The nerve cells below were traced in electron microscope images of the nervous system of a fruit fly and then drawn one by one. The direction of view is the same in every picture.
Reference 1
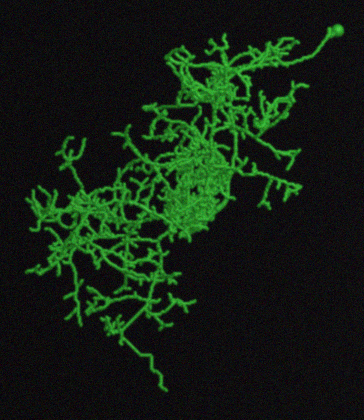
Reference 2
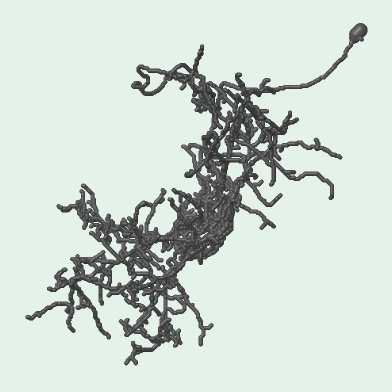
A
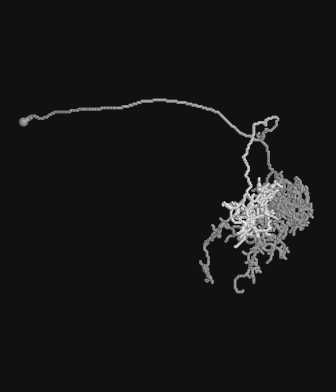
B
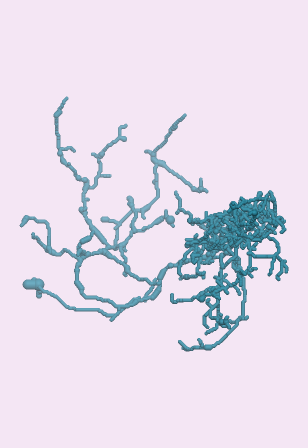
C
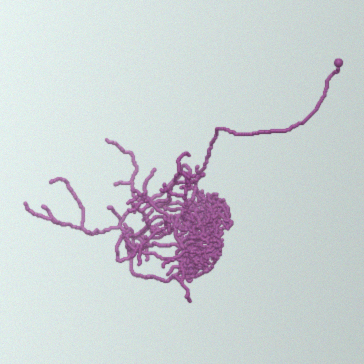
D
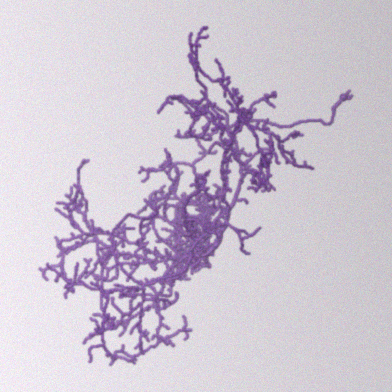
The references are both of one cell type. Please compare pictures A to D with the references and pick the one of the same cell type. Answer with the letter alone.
D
